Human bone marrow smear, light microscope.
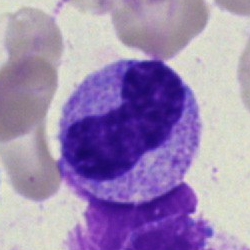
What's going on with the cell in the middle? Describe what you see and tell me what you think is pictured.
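Outline round and smooth. Chromatin dark purple, coarsely clumped. No nucleoli visible. Cytoplasm free of vacuoles. Identification: band neutrophil.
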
